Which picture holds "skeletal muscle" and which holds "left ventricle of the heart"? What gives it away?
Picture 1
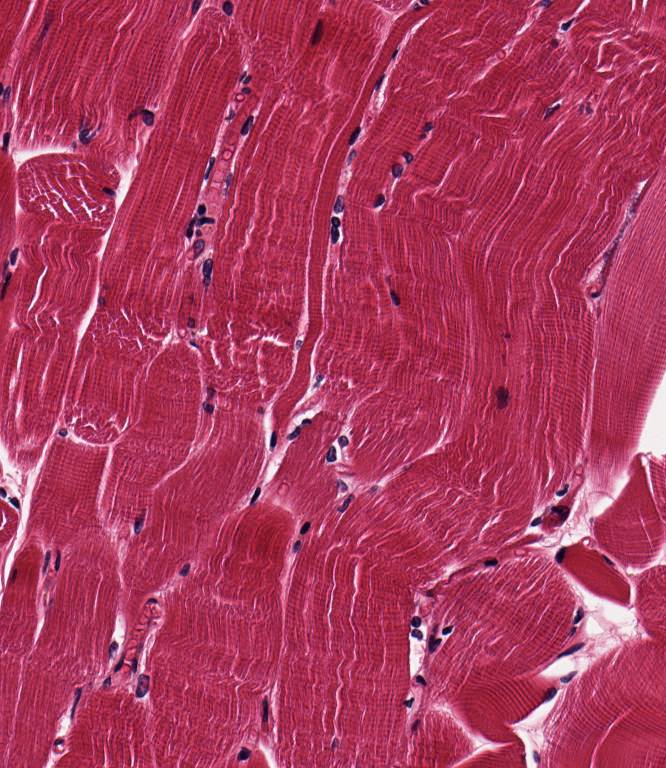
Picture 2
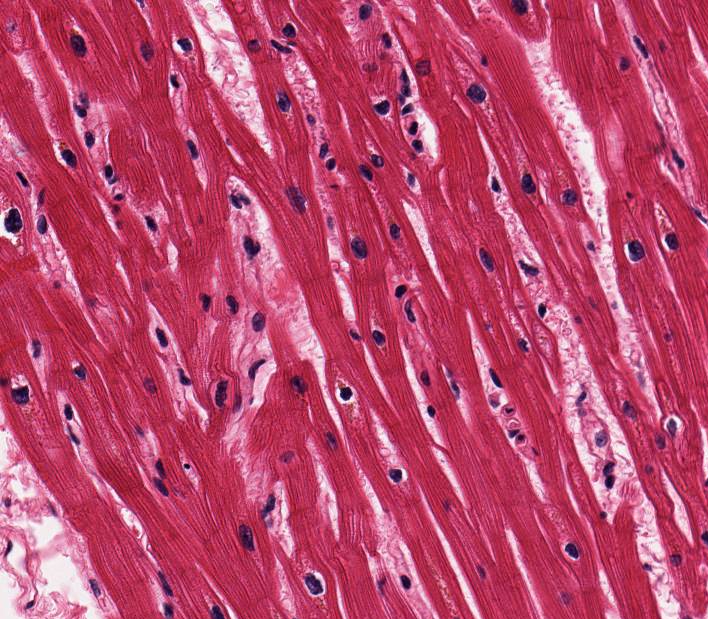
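Picture 1 is skeletal muscle; picture 2, the left ventricle of the heart. In picture 1, long parallel fibres run bottom to top, leaning toward the upper right; in picture 2, parallel fibres run upper left to lower right and branch to join neighbours.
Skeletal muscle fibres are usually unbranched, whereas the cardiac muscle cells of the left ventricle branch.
Picture 1 nuclei are dark, flattened and at the fibre edges; picture 2 nuclei are central, many with a pale clear zone at their ends.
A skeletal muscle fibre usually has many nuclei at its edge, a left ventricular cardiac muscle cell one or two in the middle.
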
